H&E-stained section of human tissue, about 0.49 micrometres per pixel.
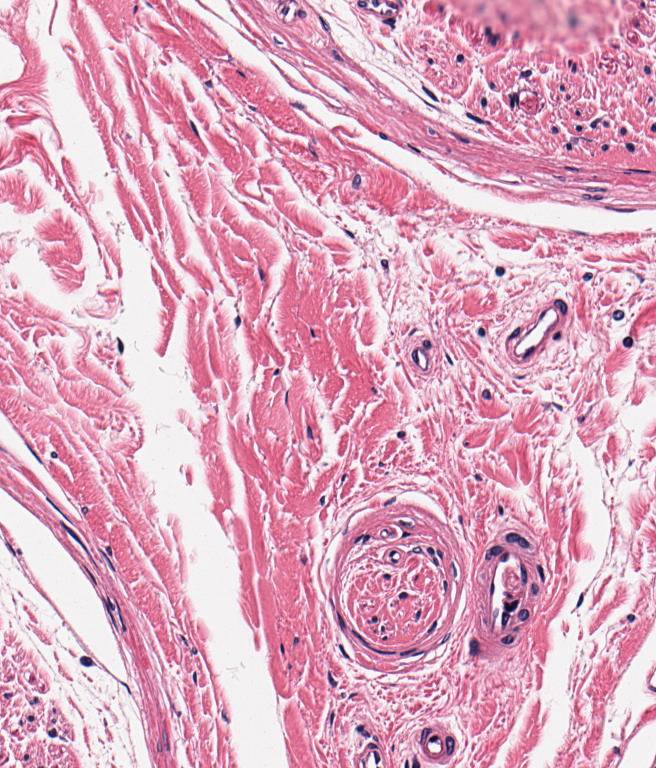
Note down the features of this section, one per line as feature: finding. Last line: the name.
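Round structure: lower centre; thin concentric layers; core with a few small nuclei
Vessel: small, just right; narrow lumen edged by plump dark nuclei
Clefts: wide, white, parting fibre bundles; longest runs down left
Section: tibial nerve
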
